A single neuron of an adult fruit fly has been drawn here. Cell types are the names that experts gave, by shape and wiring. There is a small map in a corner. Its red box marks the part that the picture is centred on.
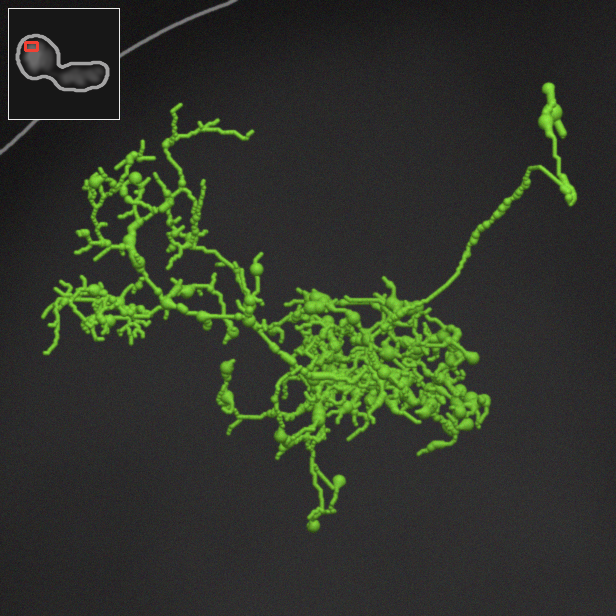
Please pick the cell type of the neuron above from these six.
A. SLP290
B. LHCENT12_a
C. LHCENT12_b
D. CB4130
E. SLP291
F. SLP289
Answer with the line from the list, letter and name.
C. LHCENT12_b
